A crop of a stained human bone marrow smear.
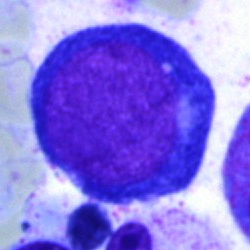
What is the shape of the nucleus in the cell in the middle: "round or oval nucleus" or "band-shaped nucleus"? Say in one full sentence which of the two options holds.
The shape of the nucleus is one compact round or oval mass.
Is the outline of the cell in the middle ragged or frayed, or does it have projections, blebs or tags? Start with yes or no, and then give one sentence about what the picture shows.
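No. The cell surface is smooth, without blebs or projections.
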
